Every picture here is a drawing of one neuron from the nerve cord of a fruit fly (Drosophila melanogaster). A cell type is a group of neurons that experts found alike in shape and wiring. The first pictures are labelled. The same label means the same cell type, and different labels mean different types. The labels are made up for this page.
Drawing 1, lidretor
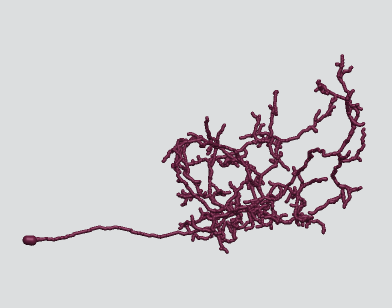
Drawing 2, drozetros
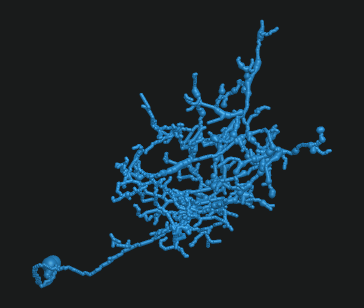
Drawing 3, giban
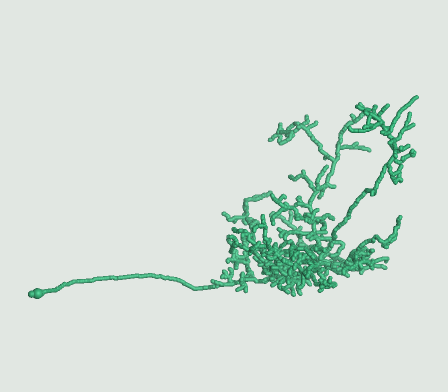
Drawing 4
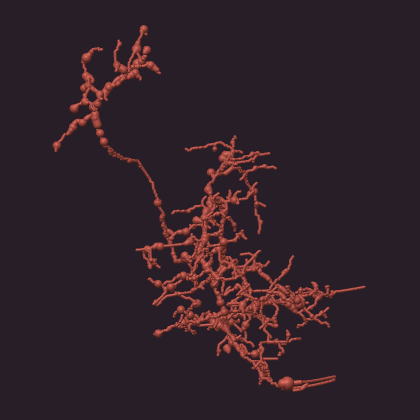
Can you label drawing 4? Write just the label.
giban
